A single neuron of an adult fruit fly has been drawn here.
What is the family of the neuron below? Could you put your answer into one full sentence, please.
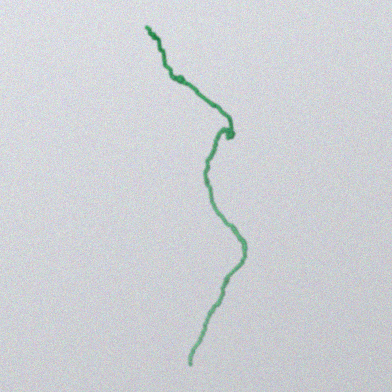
With respect to family, the neuron is class mechanosensory tactile.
